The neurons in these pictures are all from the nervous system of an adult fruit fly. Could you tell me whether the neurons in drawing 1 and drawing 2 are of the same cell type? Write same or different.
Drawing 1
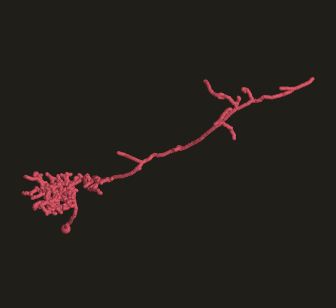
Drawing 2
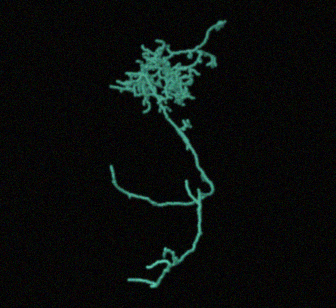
same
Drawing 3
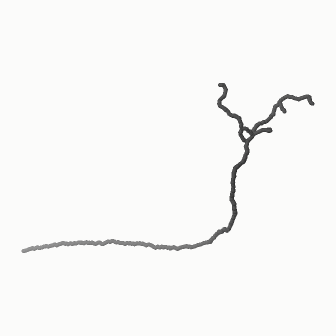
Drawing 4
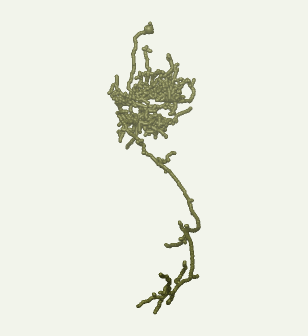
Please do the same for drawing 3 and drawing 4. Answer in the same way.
different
